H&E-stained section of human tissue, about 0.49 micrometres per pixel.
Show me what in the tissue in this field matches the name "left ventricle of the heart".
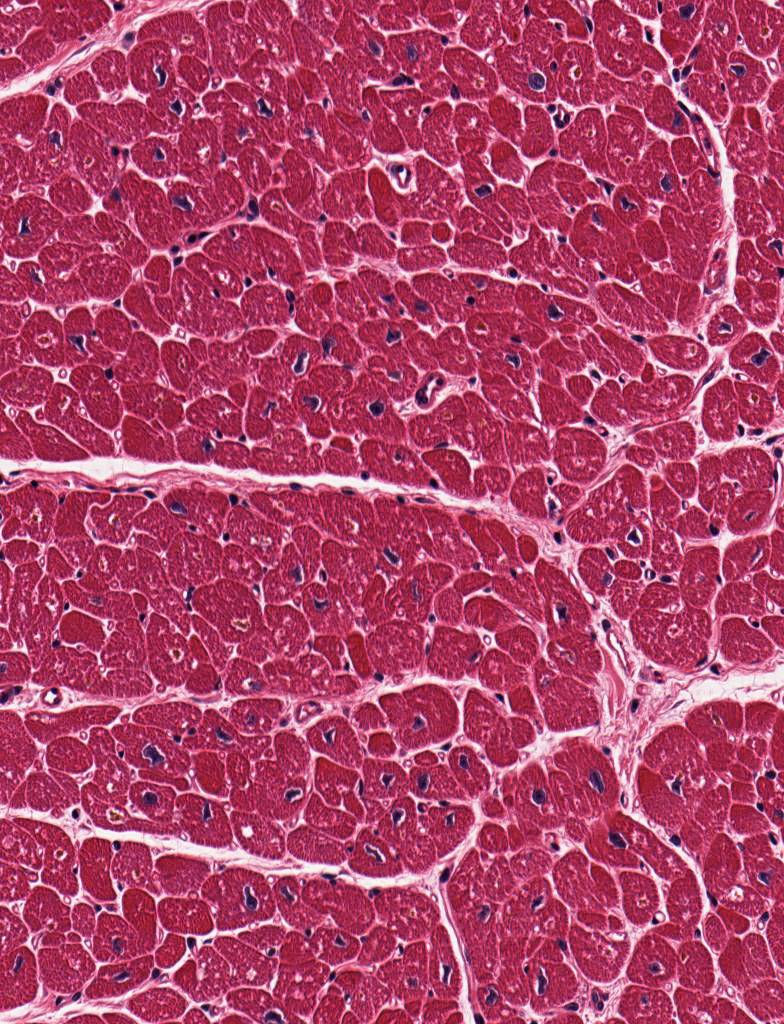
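Muscle fibres fill the field, cut almost entirely in cross section. Visible nuclei: one per fibre, central. Many central nuclei sit in a pale clear zone of cytoplasm. Small dark nuclei occupy the narrow spaces between fibres.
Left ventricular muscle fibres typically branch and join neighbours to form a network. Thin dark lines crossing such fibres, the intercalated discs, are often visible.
Tissue: left ventricle of the heart.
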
